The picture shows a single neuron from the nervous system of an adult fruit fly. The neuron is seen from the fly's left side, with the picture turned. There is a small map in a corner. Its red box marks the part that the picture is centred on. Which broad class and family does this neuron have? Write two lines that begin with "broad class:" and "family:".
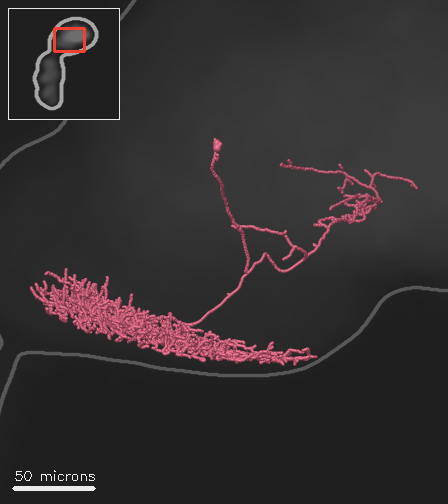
broad class: visual projection neuron
family: LPT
